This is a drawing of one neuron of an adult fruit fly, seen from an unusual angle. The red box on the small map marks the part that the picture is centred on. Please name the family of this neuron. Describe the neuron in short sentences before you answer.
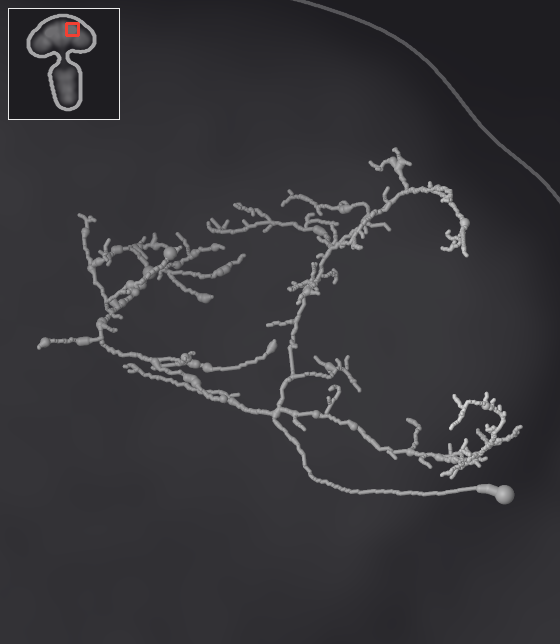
It lies in the brain. The cell body can be seen at the lower right of the picture. Dozens of branch ends can be seen. Its broad class is central-brain intrinsic neuron. The family is hemilineage SLPp&v1_posterior.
